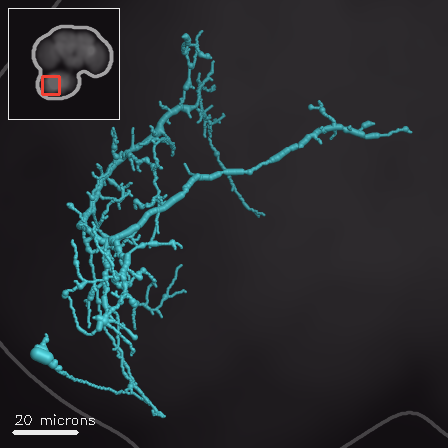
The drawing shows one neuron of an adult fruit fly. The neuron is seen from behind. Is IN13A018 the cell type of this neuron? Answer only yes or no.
no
